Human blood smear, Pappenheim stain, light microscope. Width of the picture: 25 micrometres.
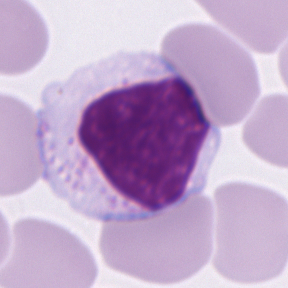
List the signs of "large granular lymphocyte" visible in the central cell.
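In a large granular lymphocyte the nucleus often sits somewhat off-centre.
Here it is pushed toward the right edge of the cell, which fits.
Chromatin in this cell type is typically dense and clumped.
Here it is dark purple and condensed, also in keeping. Small violet granules are scattered in the cytoplasm, mostly on the left, where the cytoplasmic rim is widest. Nucleus measures about 12 micrometres across.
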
